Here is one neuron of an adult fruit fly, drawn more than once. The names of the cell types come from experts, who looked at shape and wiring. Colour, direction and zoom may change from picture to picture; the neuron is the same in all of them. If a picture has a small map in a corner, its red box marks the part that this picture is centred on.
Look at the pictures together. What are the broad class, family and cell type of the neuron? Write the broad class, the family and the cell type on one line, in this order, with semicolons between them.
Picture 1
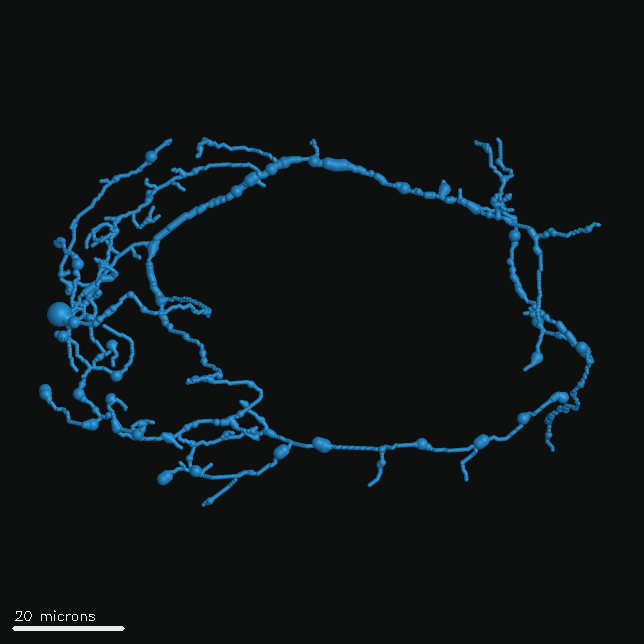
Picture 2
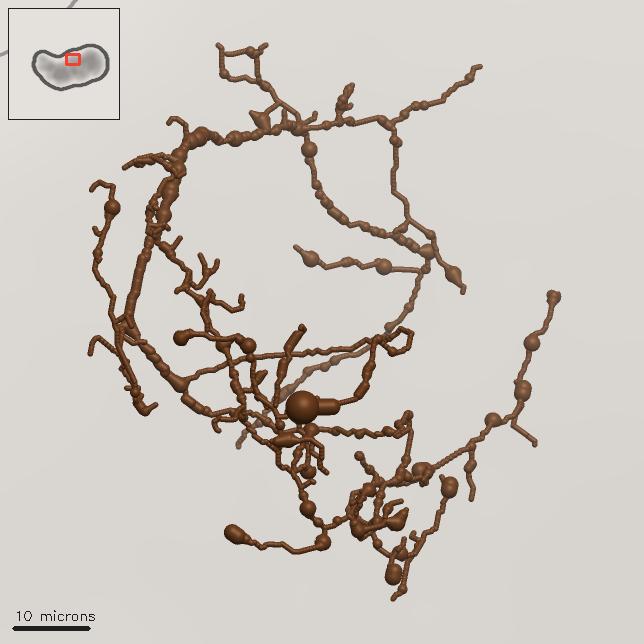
central-brain intrinsic neuron; hemilineage SLPad1_anterior; CB3049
